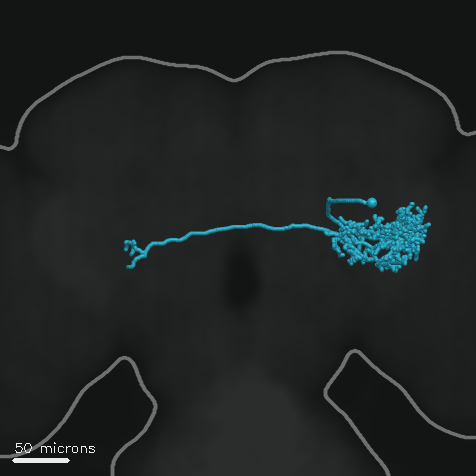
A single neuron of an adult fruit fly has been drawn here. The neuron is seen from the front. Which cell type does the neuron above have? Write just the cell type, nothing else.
CB3513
